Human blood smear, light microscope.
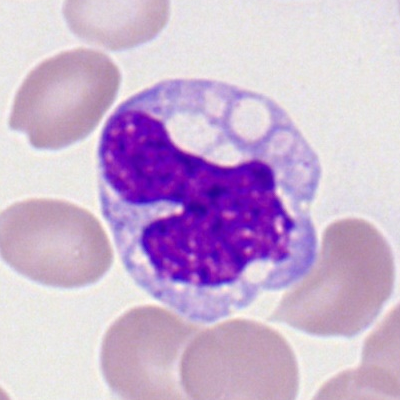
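Monocyte, the central cell in this stained blood smear. Its outline is roughly round but slightly irregular and wavy at the edge. Look at the nucleus: it is a single folded, indented mass rather than separate lobes. The cytoplasm is abundant and pale grey-blue, and you will find no large coarse or brightly coloured granules in it.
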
